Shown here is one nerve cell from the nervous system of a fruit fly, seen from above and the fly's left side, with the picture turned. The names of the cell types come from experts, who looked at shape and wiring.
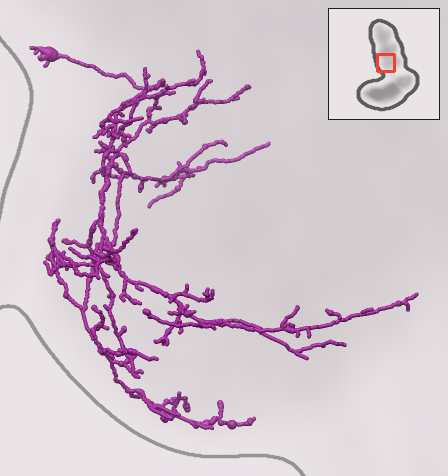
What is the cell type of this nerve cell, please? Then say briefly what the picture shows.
Its cell type is IN03A065. This is a nerve-cord intrinsic neuron. The picture shows dozens of branch ends. In this view it is about as wide as it is tall.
